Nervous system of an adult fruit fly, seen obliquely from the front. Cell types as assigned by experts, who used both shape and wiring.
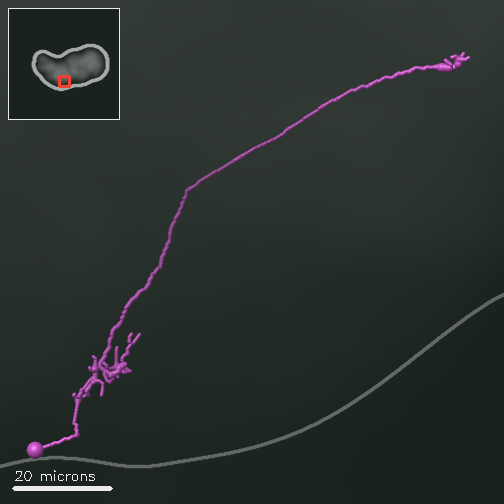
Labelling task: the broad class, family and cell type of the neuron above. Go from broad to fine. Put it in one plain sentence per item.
An optic-lobe intrinsic neuron of the Tm family, type Tm9.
